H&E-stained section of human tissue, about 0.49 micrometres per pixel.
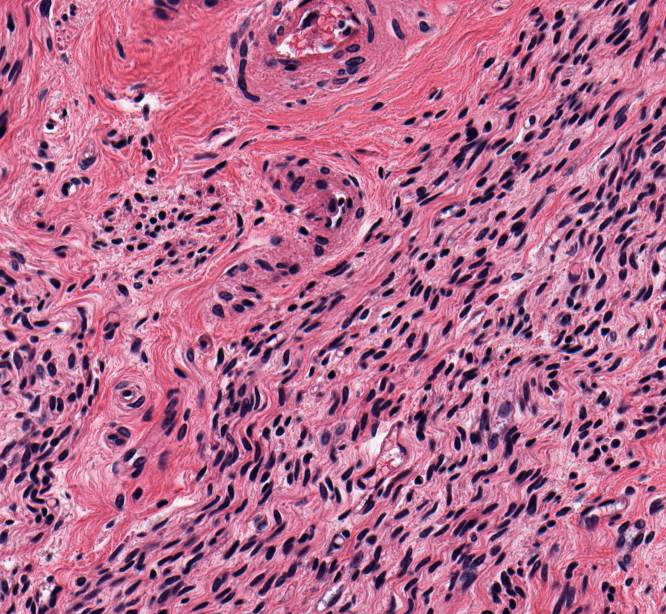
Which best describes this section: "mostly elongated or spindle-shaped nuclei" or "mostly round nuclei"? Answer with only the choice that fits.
Mostly elongated or spindle-shaped nuclei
